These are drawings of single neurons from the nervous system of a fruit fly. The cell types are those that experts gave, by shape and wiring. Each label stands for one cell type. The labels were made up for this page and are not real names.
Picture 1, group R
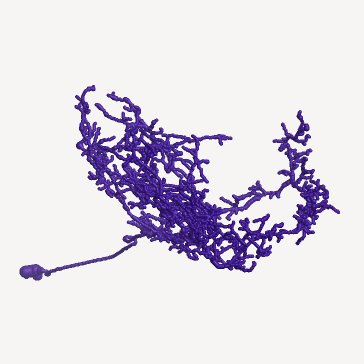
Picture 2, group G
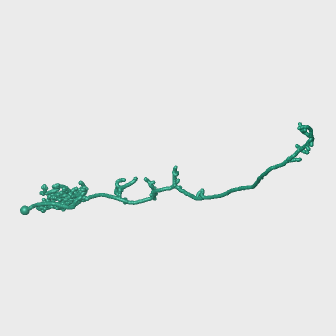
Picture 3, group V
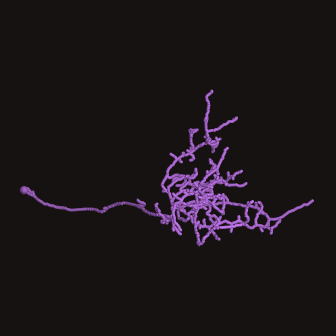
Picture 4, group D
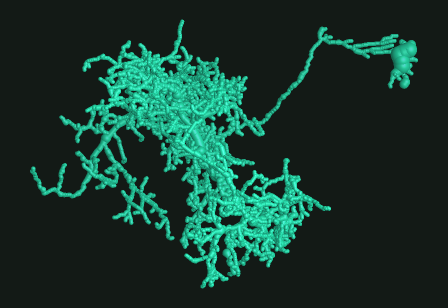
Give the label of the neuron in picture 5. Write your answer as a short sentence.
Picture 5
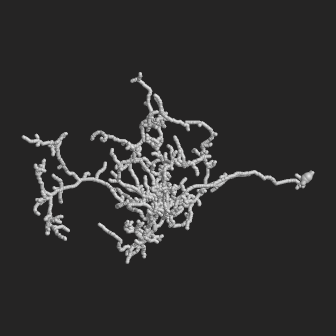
It belongs to group R.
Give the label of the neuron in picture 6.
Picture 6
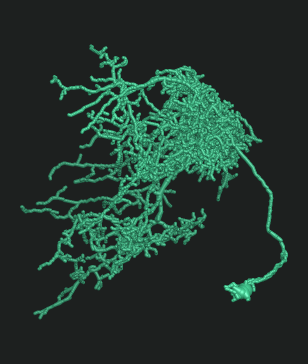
It belongs to group D.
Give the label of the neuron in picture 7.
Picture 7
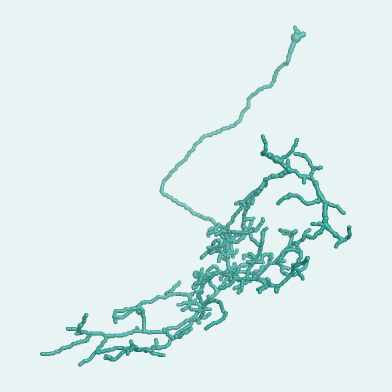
It belongs to group V.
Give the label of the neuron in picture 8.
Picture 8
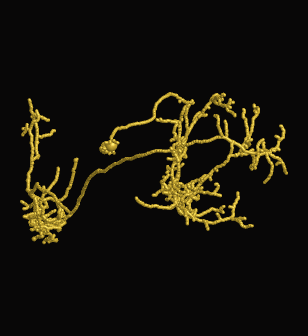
It belongs to group G.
